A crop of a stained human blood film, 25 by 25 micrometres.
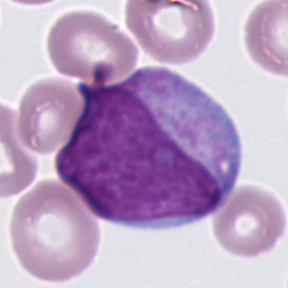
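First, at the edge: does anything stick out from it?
Yes, a small knob-like projection sticks out from the upper left edge of the cell, which measures about 17 by 14 micrometres.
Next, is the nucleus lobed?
No, it is a single unlobed mass that fills about 60% of the cell's area and lies toward the lower left. Its border with the cytoplasm runs as a nearly straight diagonal line.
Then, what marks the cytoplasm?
Fine lilac dots are sprinkled through it.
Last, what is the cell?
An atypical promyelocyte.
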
